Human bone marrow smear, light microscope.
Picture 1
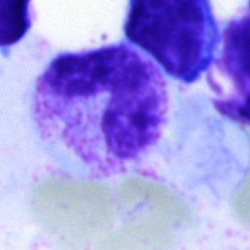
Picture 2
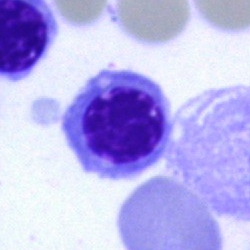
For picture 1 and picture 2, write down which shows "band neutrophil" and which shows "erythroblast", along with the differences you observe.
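The band neutrophil is in picture 1, and the erythroblast is in picture 2. Look first at the nucleus in picture 1: it is bent into a curved, horseshoe-like band, with its hollow opening toward the lower left.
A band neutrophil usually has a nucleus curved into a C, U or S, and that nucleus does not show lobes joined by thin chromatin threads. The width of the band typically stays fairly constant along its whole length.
In picture 2, notice the cytoplasm: it is blue and surrounds the nucleus as a rim that is widest on the left side.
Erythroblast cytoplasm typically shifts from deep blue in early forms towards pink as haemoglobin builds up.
The outlines differ a little as well: the band neutrophil is roughly round, while the erythroblast is roughly round with a few slightly angular edges. Picture 1 shows no vacuoles in the cytoplasm, and the cytoplasm in picture 2 shows no granules. Some things the two share: in both, the chromatin is dark purple and coarsely clumped, and neither nucleus shows a nucleolus.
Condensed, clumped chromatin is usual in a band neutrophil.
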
